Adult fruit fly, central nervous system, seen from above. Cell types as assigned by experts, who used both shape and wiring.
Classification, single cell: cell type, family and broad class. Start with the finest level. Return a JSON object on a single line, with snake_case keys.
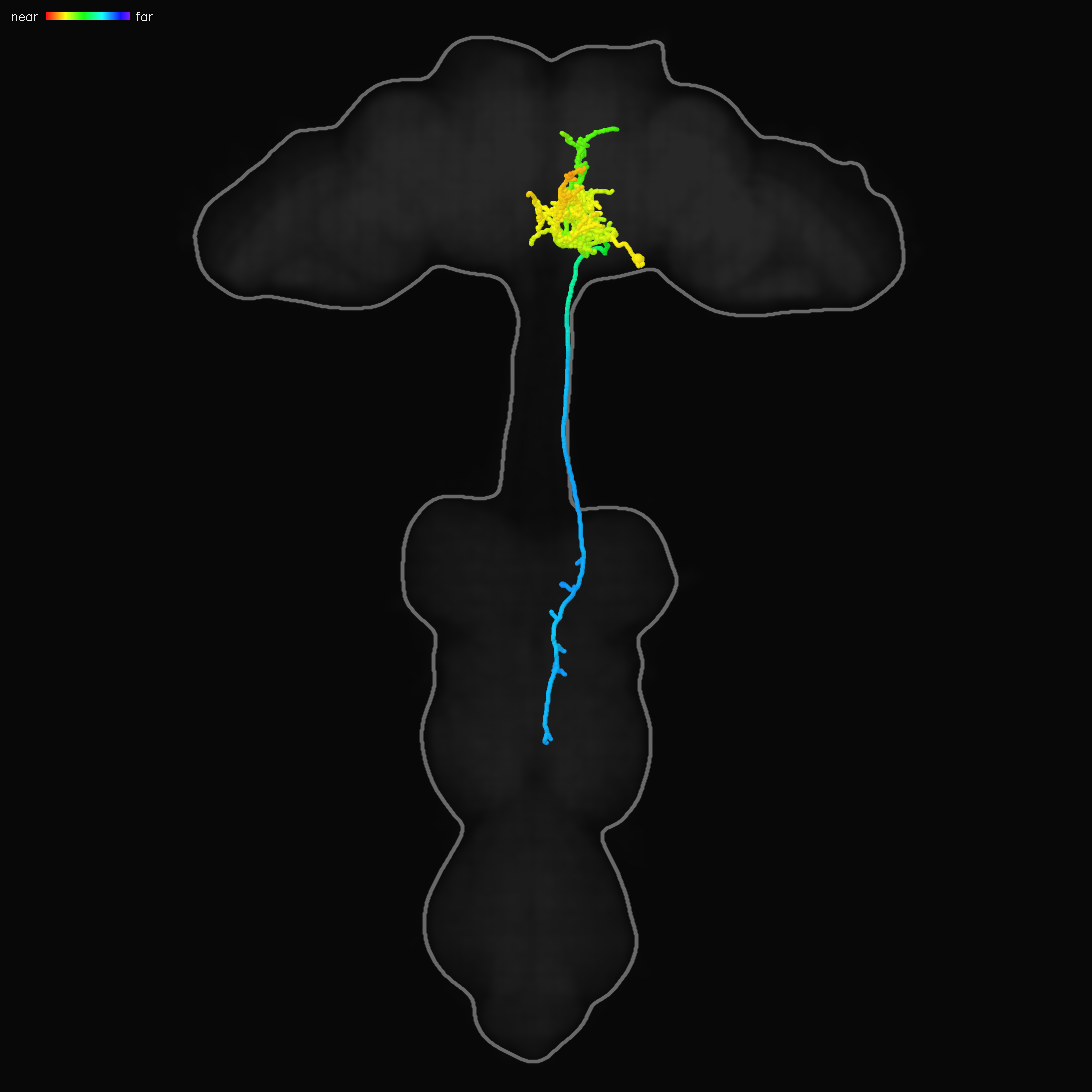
{"cell_type": "DNpe001", "family": "DNpe", "broad_class": "descending neuron"}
